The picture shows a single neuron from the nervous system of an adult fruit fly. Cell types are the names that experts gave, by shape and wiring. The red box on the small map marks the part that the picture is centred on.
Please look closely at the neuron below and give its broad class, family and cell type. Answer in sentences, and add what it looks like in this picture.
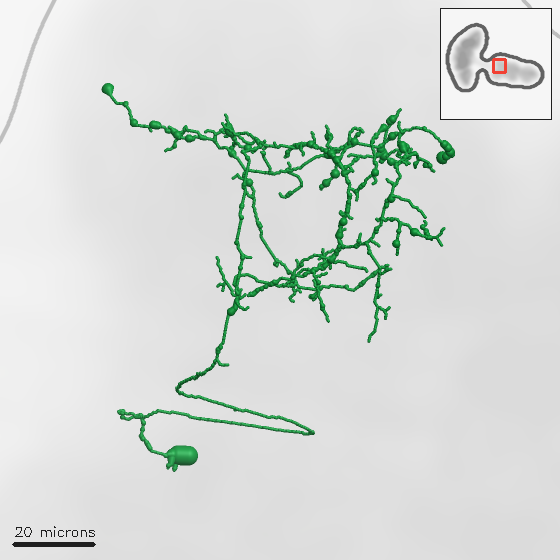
Its broad class is nerve-cord intrinsic neuron. Its family is hemilineage 02A. The cell type is IN02A055. It lies in the nerve cord. By the scale bar it is about 95 microns tall in this view. The picture shows dozens of branch ends.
